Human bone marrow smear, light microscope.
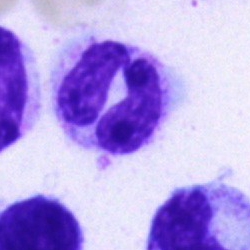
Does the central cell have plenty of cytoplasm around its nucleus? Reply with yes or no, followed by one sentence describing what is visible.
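No. A narrow rim of pale lilac cytoplasm surrounds the nucleus.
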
